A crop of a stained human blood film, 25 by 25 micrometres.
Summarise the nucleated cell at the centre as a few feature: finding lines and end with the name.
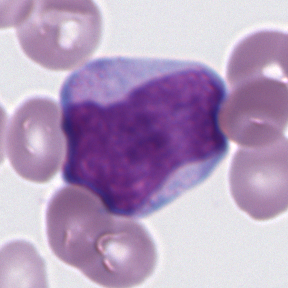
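Nuclear extent: fills most of the cell
Nuclear shape: a single unlobed mass
Cytoplasm position: widest band above the nucleus
Coarse granules: absent from the cytoplasm
Name: atypical promyelocyte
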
